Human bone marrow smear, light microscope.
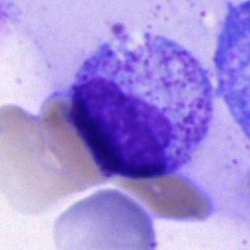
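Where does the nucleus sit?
Off-centre toward the lower left, a single mass without lobes.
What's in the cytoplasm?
Numerous fine purple granules, scattered through pale cytoplasm in the upper right. Some loose granules also lie outside, just beyond the upper edge.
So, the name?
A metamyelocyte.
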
